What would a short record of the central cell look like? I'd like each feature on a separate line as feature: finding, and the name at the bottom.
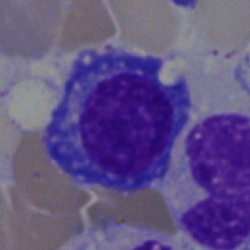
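Chromatin: dark purple, fairly dense throughout the nucleus
Cytoplasm: small pale spots scattered through it; no distinct coarse granules
Outline: irregular and bumpy
Name: plasma cell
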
